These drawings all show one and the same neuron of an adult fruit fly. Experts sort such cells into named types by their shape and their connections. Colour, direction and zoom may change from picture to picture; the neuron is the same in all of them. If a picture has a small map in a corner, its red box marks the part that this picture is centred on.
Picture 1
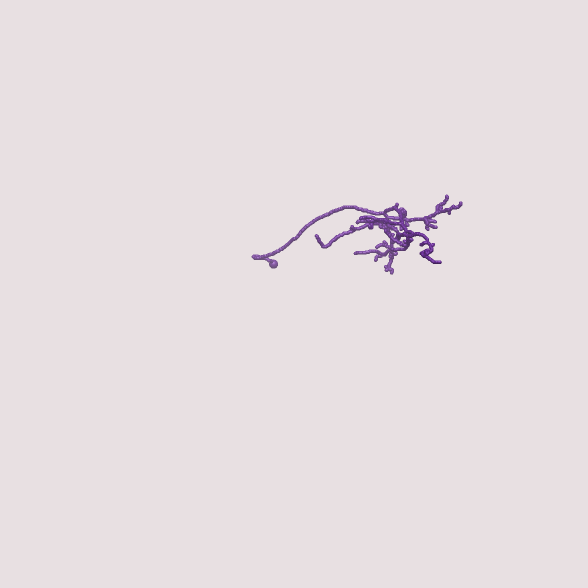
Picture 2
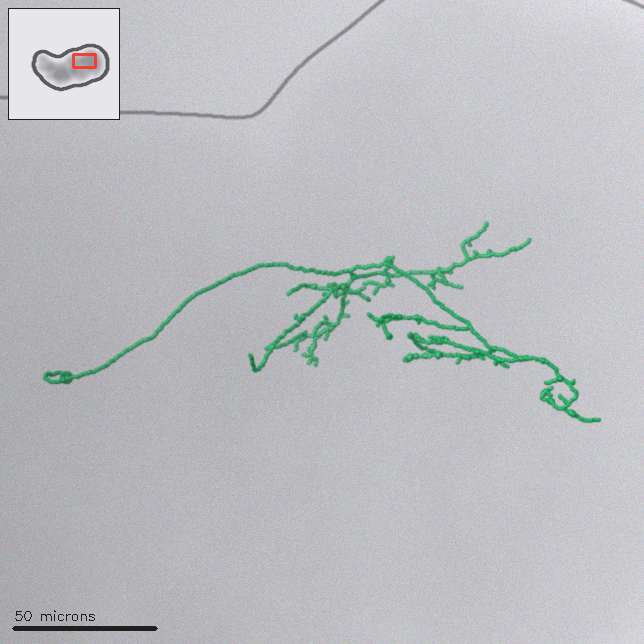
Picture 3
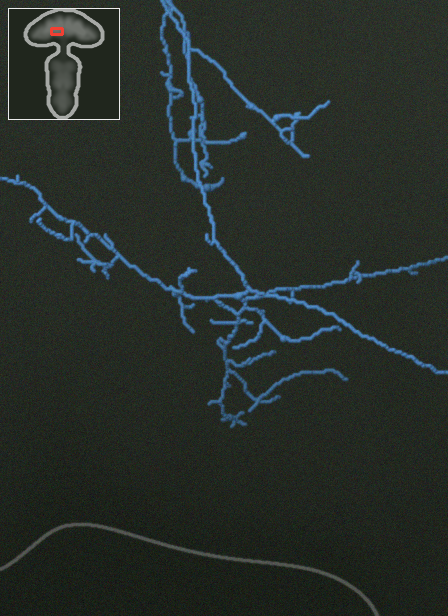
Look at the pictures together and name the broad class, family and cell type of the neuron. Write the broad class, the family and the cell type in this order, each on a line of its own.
central-brain intrinsic neuron
hemilineage DM6_posterior
CL348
